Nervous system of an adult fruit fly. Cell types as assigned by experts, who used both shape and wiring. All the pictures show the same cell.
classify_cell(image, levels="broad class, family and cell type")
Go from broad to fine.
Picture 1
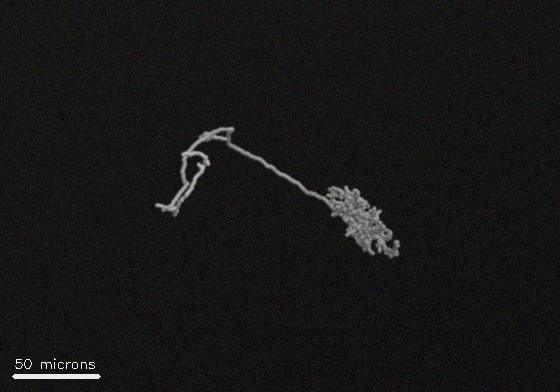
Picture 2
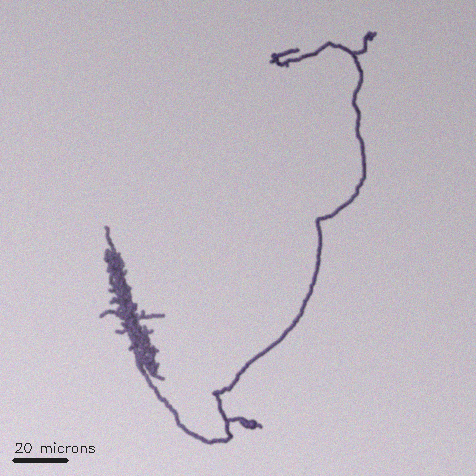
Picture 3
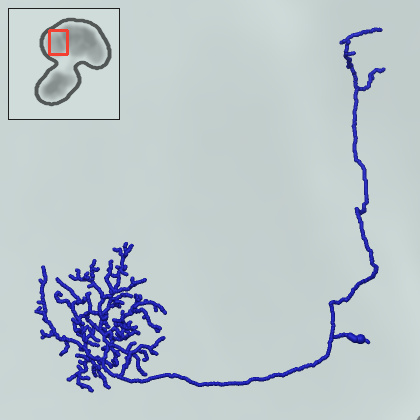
visual projection neuron; MeVP; MeVP3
